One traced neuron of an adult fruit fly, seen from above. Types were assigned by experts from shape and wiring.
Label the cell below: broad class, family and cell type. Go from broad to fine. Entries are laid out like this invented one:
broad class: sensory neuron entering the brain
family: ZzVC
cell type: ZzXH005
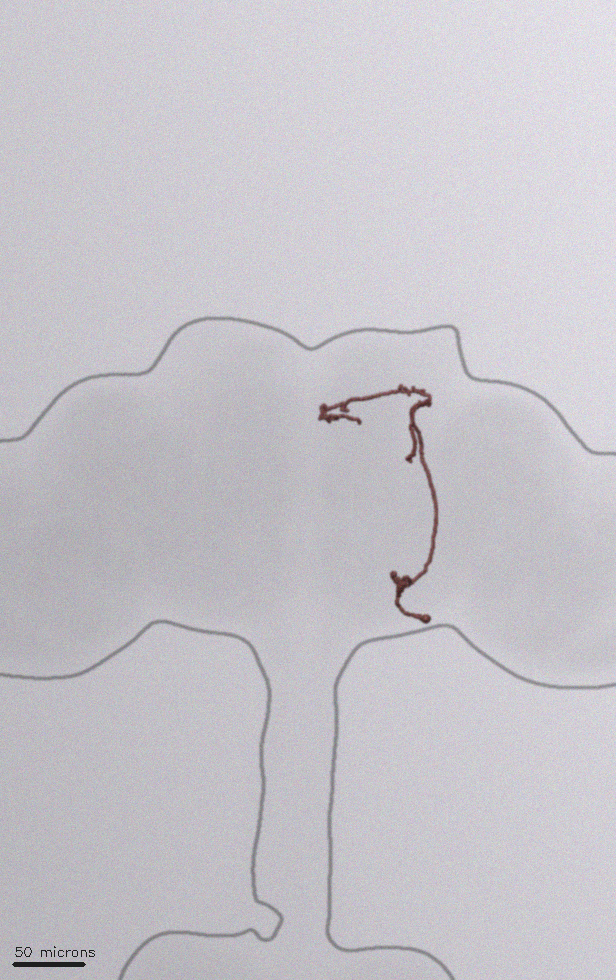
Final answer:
broad class: central-brain intrinsic neuron
family: class Kenyon Cell
cell type: KCa'b'-m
